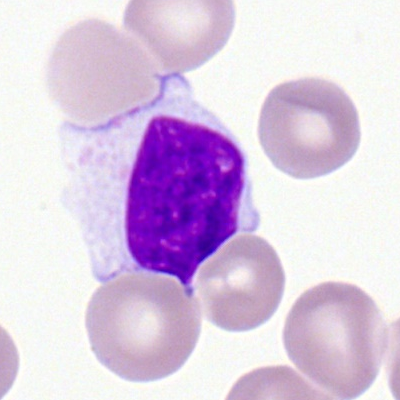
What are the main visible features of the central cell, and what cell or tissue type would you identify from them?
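Pressed on by the surrounding red cells, the outline is irregular and angular. Dark purple chromatin is coarsely clumped. Very pale grey-blue cytoplasm is abundant, widest left of the nucleus, and holds scattered fine pink-purple granules. The cell is a lymphocyte.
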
